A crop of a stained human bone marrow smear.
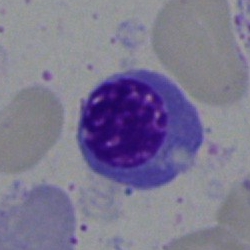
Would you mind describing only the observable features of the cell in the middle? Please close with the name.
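The outline of the cell is smooth and roughly oval. Its chromatin is coarse, forming dark purple clumps separated by small pale spots. No nucleoli are visible in the nucleus. On the right side of the nucleus, a pale zone lies in the cytoplasm. The cell is an erythroblast.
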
